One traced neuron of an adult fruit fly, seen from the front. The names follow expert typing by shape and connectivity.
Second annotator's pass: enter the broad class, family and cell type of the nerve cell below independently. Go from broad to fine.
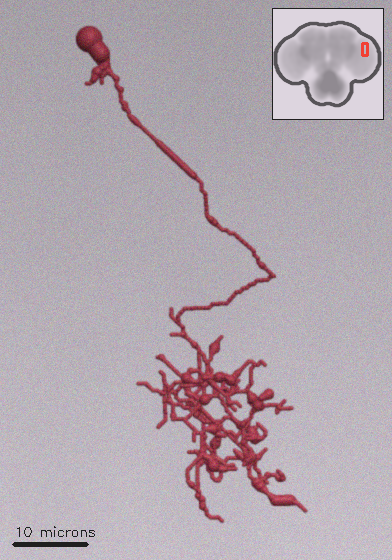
optic-lobe intrinsic neuron; Mi; Mi16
